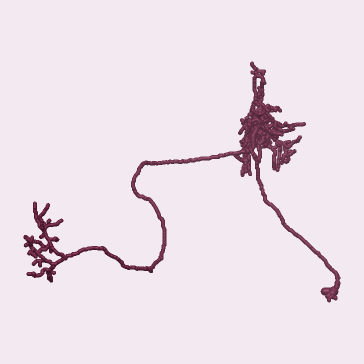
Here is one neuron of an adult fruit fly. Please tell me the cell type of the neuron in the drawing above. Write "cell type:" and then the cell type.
cell type: VP2_l2PN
